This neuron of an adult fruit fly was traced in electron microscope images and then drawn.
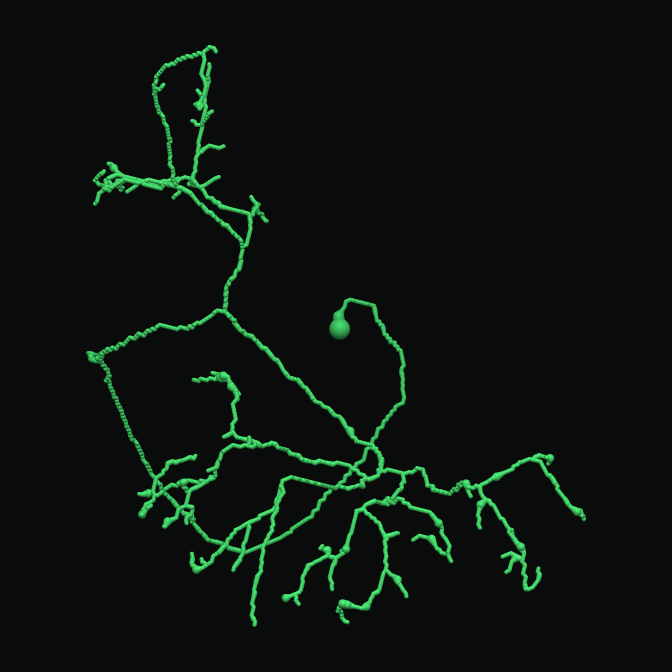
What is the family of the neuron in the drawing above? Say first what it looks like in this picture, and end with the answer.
Its cell body lies in the middle of the picture. The picture shows dozens of branch ends. Its broad class is central-brain intrinsic neuron. The family is hemilineage LALv1_dorsal.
